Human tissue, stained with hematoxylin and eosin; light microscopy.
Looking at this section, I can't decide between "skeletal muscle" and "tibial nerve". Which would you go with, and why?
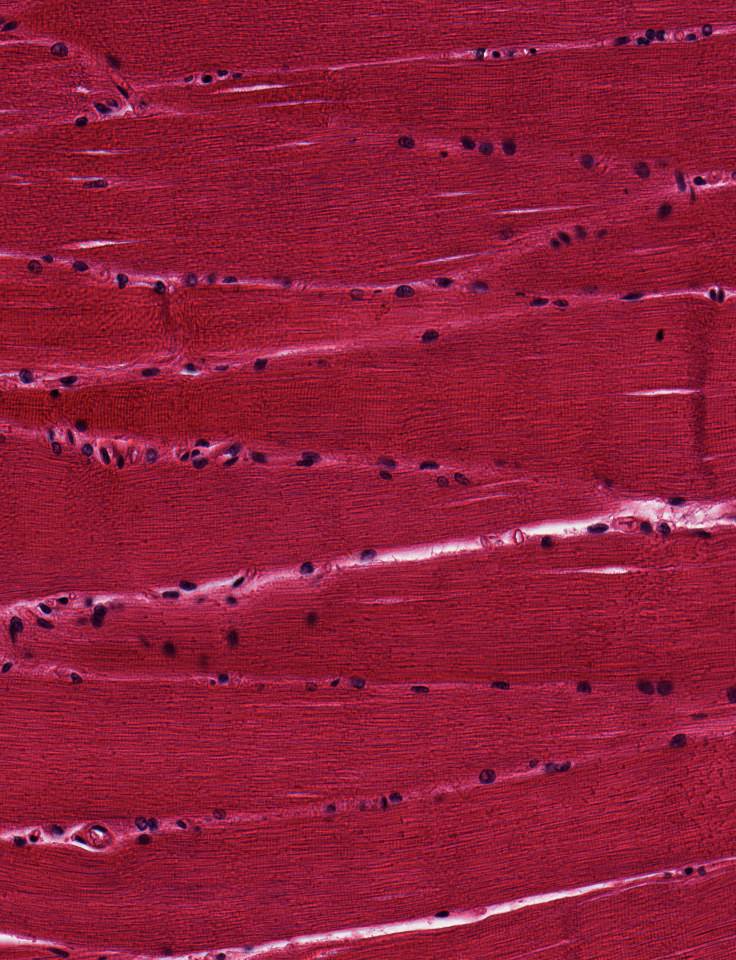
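Skeletal muscle, not tibial nerve. Long, parallel fibres cross the whole field, each with many dark oval nuclei, mostly along its edges. Their cytoplasm stains deep, even red.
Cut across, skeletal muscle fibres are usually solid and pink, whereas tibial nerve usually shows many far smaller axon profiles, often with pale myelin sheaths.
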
